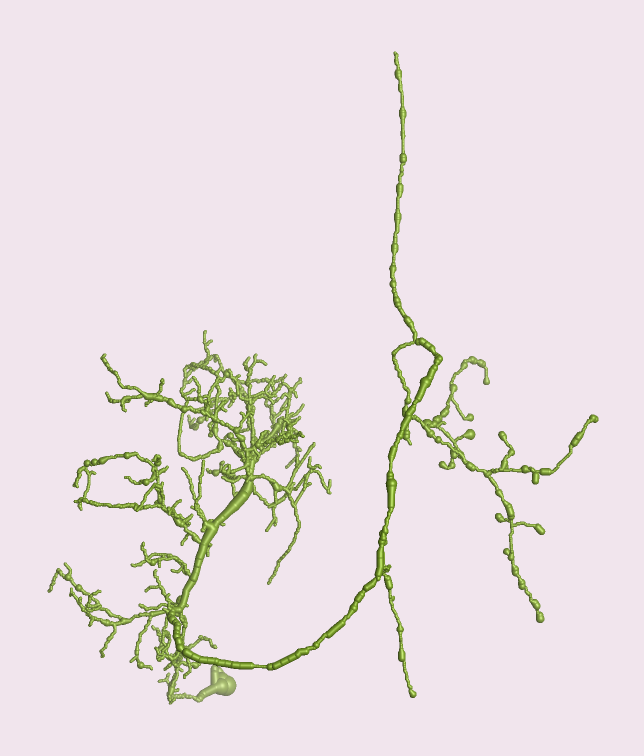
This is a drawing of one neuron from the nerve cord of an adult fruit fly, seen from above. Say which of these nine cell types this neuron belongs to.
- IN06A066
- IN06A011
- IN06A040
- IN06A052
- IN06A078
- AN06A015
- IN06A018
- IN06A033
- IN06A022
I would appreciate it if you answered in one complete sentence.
This neuron is categorized as cell type AN06A015.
